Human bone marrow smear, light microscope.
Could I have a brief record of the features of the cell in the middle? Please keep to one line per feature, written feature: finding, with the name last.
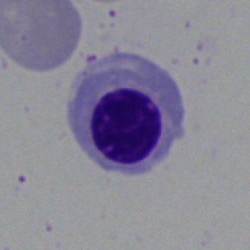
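Outline: roughly round, small bulge on the right edge
Chromatin: dense, staining dark purple
Nucleus: no distinct nucleoli visible
Cytoplasm: pale greyish-blue
Identity: erythroblast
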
